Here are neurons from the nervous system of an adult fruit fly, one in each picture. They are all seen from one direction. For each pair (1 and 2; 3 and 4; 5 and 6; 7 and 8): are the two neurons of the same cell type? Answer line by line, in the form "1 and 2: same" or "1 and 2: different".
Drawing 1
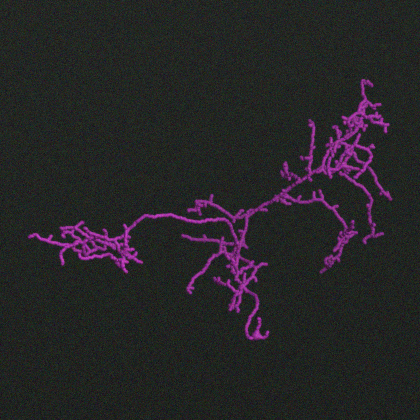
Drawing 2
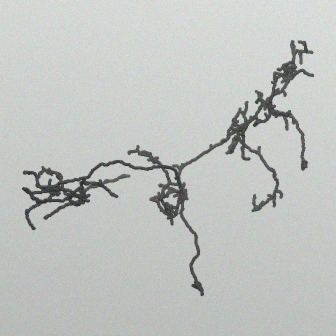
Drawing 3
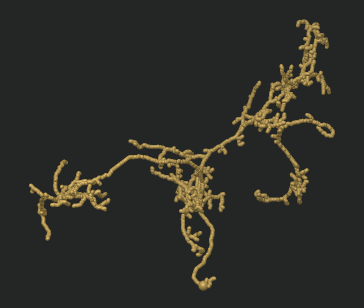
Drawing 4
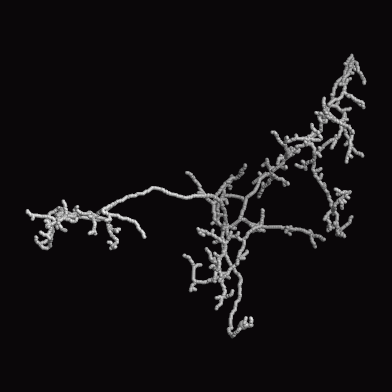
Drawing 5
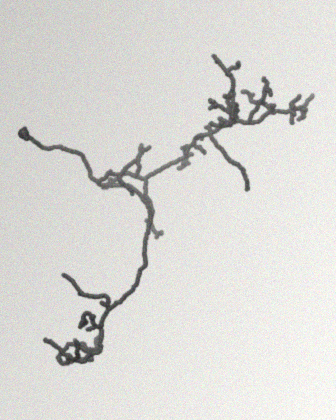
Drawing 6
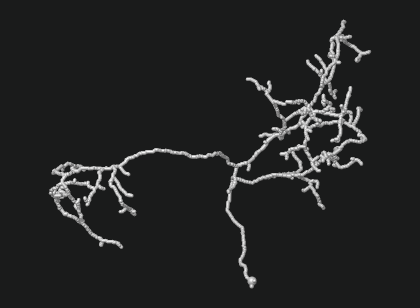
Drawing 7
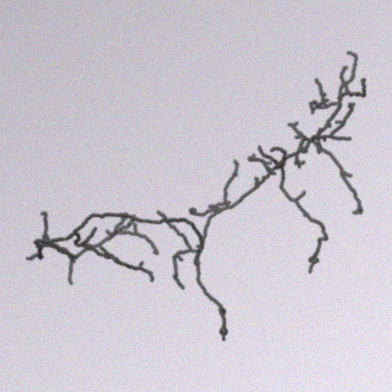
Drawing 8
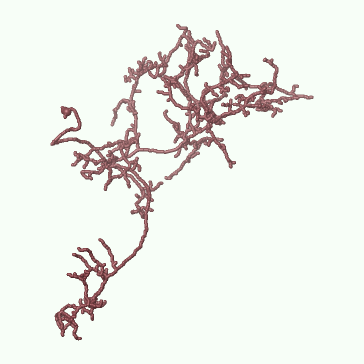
1 and 2: same
3 and 4: different
5 and 6: same
7 and 8: different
